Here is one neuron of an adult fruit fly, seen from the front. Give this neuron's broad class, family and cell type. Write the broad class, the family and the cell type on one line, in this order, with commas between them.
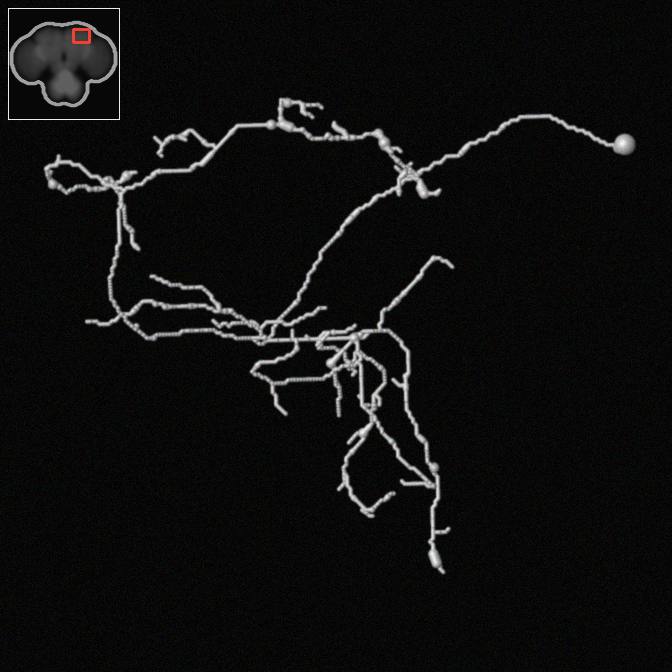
central-brain intrinsic neuron, hemilineage SLPad1_posterior, CB1457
